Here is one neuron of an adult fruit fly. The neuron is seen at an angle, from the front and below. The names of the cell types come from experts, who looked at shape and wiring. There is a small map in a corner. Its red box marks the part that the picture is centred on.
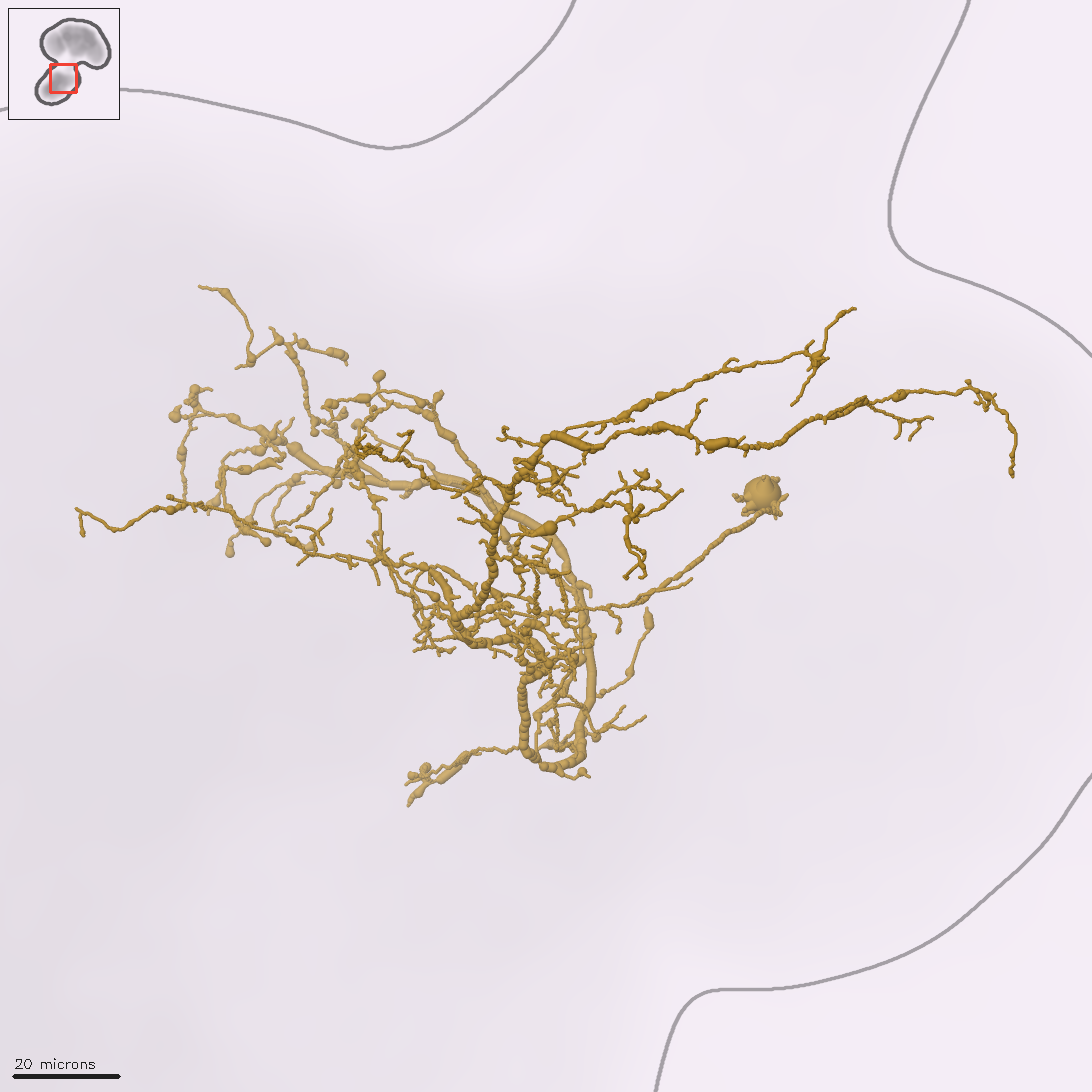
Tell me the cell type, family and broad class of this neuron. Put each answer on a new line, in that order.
IN11A004
hemilineage 11A
nerve-cord intrinsic neuron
